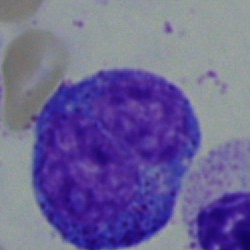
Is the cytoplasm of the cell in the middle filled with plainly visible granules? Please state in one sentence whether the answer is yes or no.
No, there is no granule to be seen in the cell's cytoplasm.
